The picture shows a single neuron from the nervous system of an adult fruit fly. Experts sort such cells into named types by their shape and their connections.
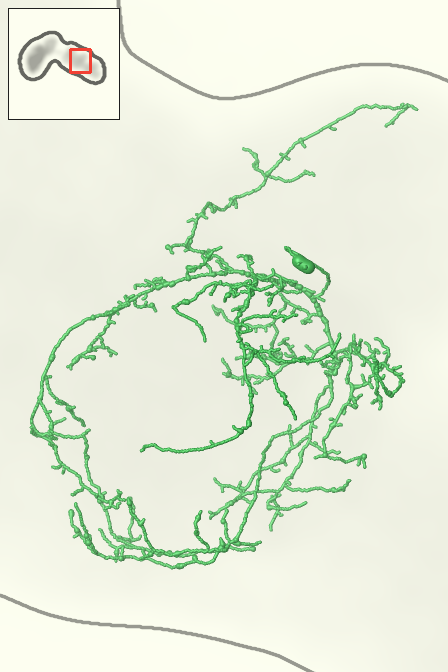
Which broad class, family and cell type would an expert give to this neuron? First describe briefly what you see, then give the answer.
In this view it is about as wide as it is tall. This is a nerve-cord intrinsic neuron. Its family is hemilineage 04B. The cell type is IN04B033.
